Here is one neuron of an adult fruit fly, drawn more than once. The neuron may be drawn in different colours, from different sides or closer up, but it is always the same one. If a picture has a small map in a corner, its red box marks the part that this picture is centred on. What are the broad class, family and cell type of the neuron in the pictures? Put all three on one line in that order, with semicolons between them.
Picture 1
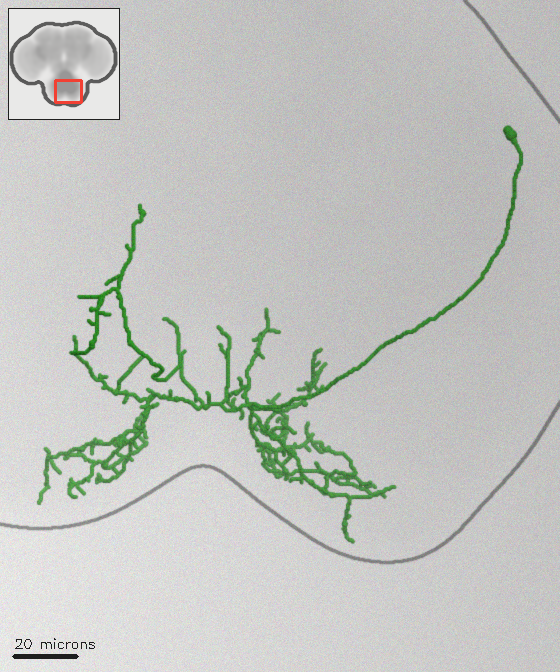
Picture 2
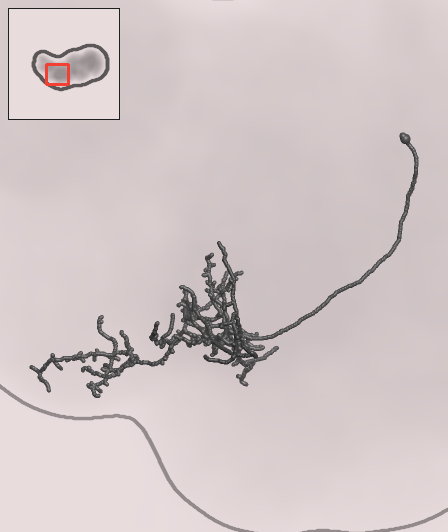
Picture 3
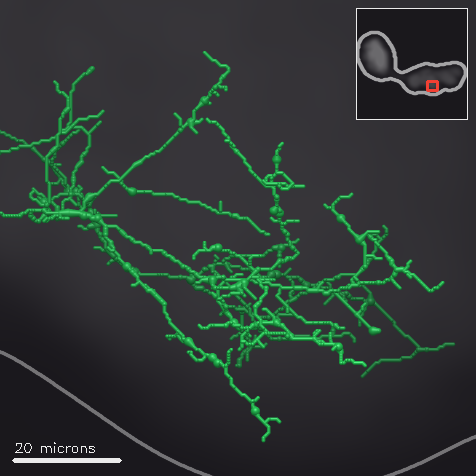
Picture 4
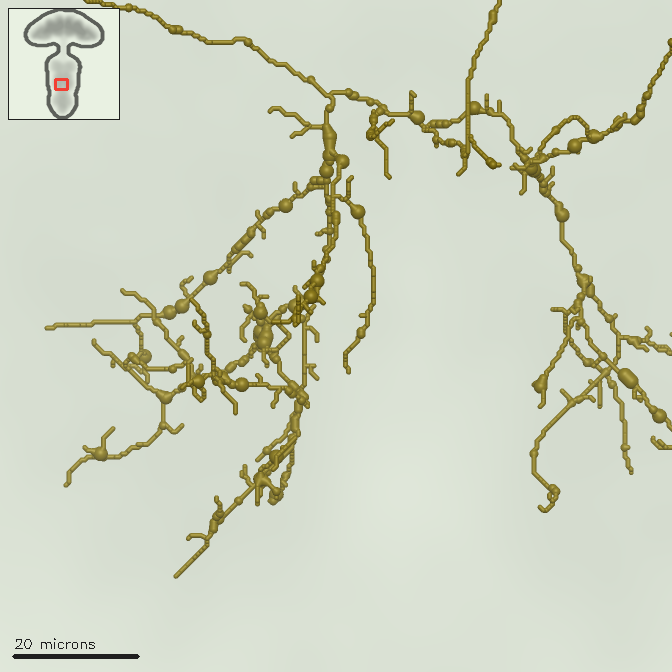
nerve-cord intrinsic neuron; hemilineage 09B; IN09B049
